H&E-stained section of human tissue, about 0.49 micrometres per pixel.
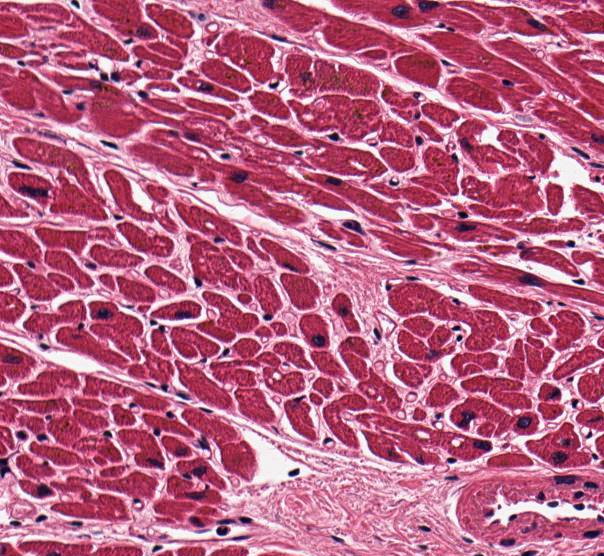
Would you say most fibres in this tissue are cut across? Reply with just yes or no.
Yes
